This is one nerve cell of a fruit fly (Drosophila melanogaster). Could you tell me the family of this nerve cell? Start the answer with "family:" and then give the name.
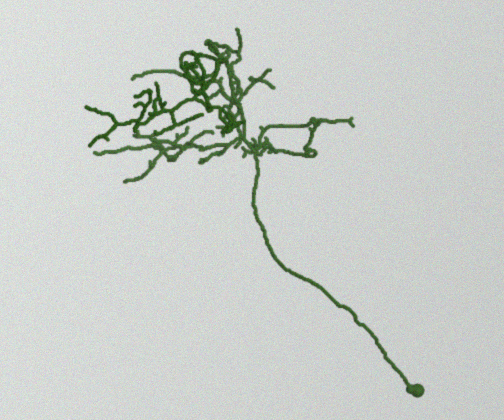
family: hemilineage 06A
